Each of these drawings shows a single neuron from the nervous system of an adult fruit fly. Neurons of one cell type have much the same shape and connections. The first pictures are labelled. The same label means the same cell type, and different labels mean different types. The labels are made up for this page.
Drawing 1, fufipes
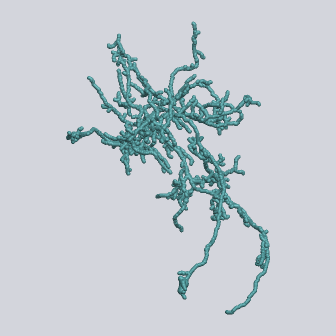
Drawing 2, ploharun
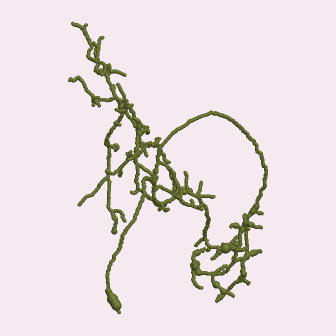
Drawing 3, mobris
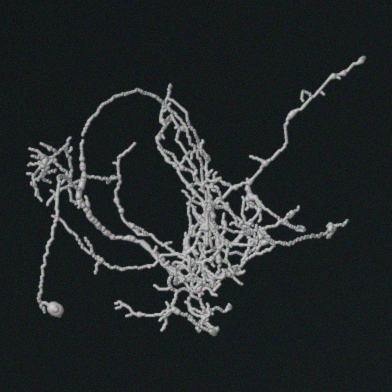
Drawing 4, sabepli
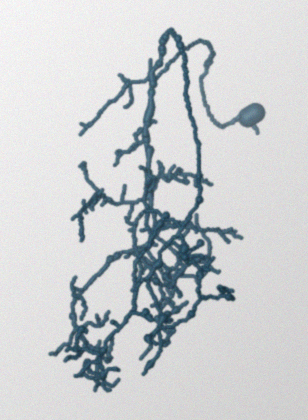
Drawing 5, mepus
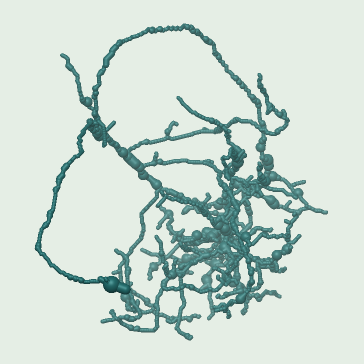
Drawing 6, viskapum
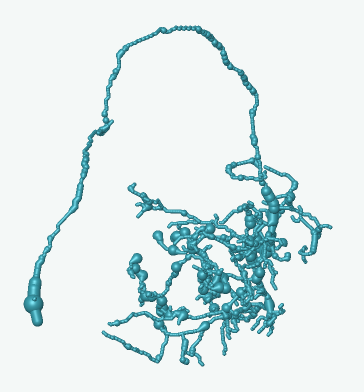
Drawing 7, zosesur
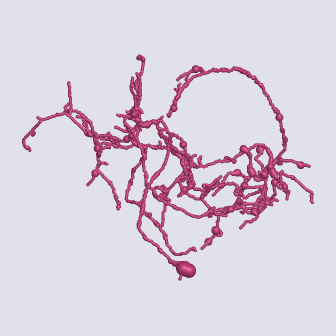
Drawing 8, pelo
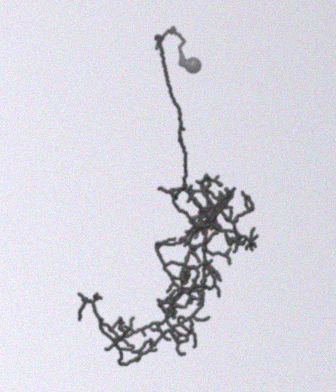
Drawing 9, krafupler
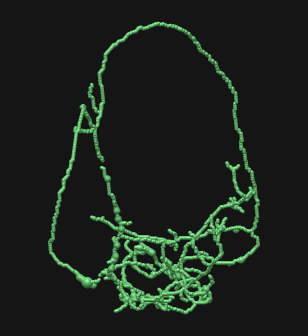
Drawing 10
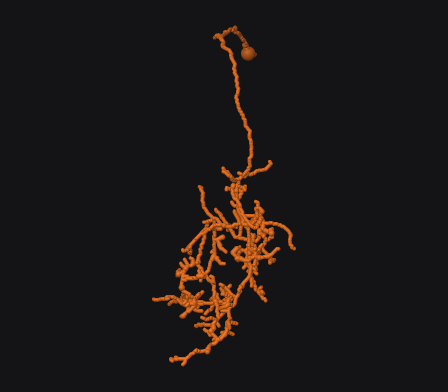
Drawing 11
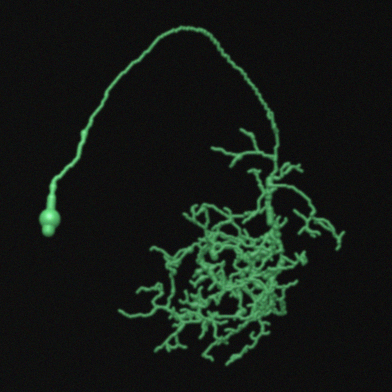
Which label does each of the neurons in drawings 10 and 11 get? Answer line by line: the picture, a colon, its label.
10: viskapum
11: viskapum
